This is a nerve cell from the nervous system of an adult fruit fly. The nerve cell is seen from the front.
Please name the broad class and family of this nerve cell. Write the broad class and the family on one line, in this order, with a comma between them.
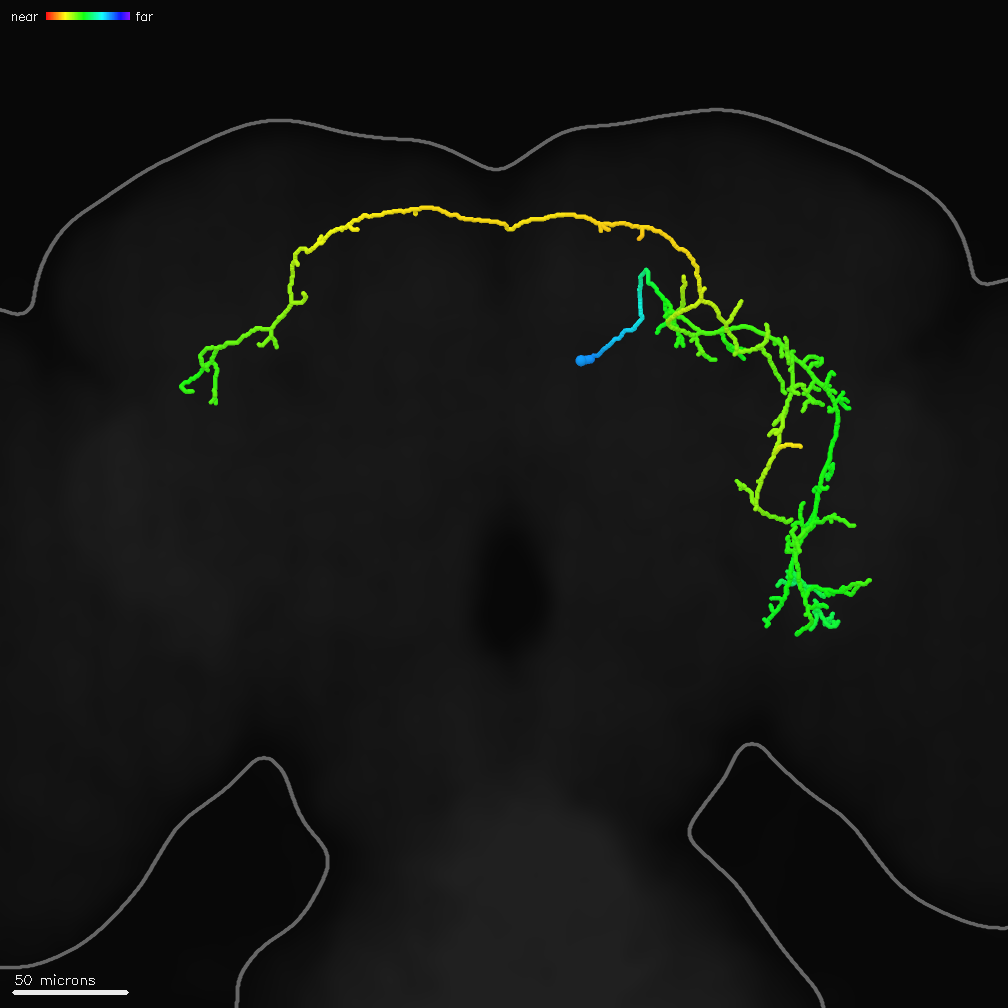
central-brain intrinsic neuron, hemilineage DM4_dorsal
